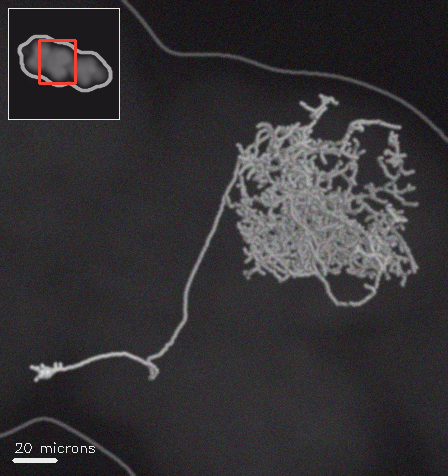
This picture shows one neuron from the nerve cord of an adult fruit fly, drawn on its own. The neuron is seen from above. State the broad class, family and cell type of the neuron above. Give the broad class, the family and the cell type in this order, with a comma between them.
nerve-cord intrinsic neuron, hemilineage 01A, IN01A012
